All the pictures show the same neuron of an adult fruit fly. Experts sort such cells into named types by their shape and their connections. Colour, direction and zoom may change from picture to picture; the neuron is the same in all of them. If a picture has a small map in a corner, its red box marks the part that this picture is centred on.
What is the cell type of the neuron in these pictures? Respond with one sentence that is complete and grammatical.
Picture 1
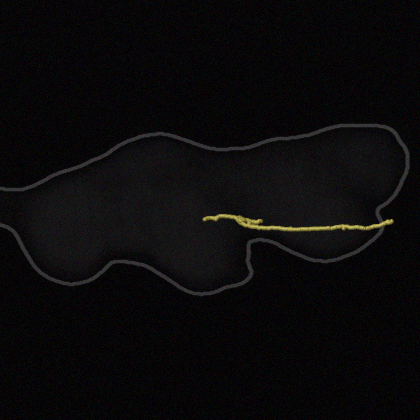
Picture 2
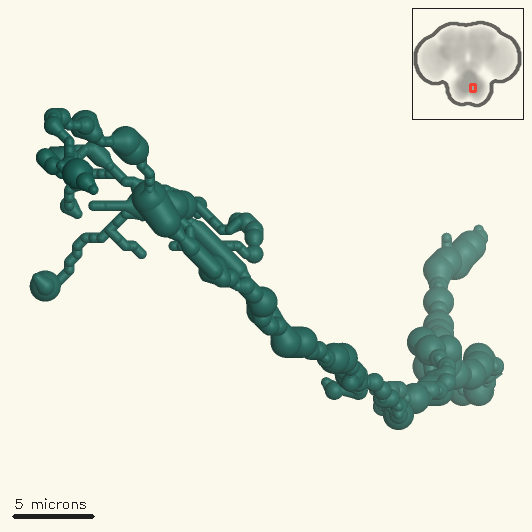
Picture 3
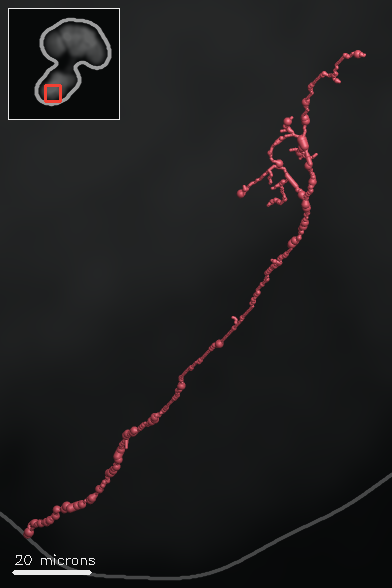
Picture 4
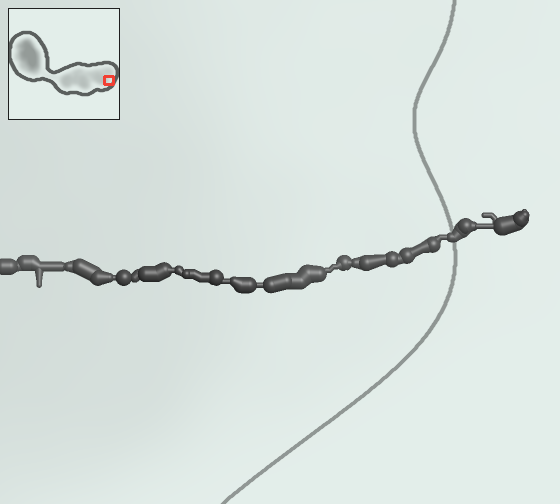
By its cell type, the neuron is SNpp40.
